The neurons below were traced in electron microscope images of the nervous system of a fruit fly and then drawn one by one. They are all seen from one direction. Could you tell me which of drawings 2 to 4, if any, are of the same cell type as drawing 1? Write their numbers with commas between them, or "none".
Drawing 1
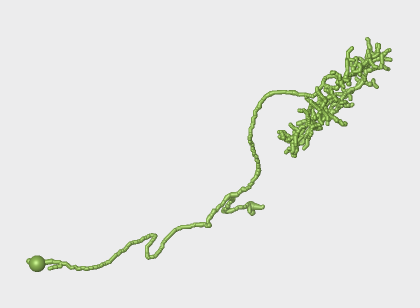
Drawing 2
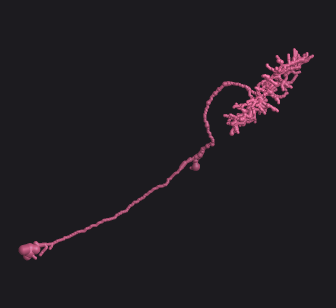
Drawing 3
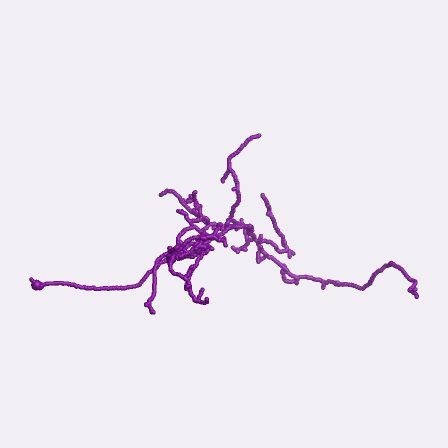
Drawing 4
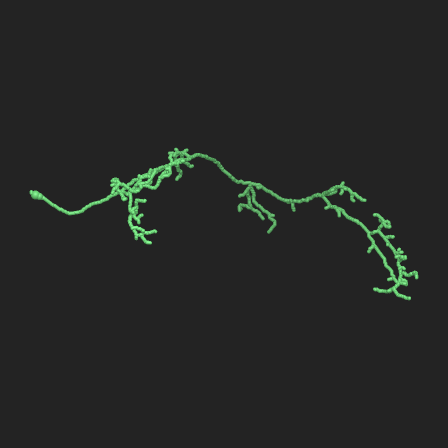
2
